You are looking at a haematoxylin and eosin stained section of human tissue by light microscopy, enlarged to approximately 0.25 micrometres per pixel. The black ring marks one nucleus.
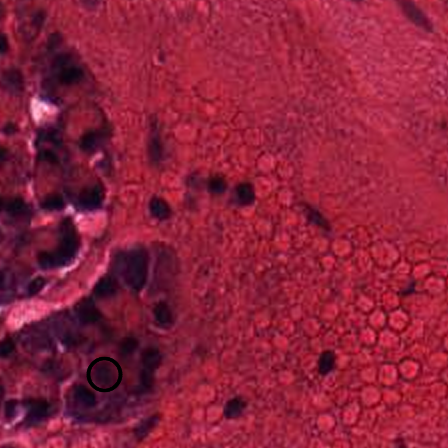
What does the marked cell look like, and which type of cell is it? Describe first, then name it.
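The cytoplasm around the nucleus is purplish-red and grainy, and its outline blurs into the neighbouring cells without a clear border. The cell sits within a tightly packed group of similar cells with dark nuclei, near where this group meets a paler, more evenly red area to the right and below. A bright pink, streaky band runs across above and to the upper left of the group containing the cell. The marked nucleus belongs to a pancreatic acinar cell.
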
